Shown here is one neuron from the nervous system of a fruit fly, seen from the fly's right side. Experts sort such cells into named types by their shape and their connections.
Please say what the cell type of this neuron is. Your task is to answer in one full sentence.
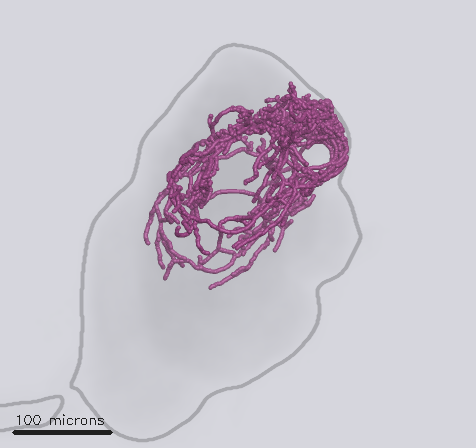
The neuron here is of the cell type SMP048.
